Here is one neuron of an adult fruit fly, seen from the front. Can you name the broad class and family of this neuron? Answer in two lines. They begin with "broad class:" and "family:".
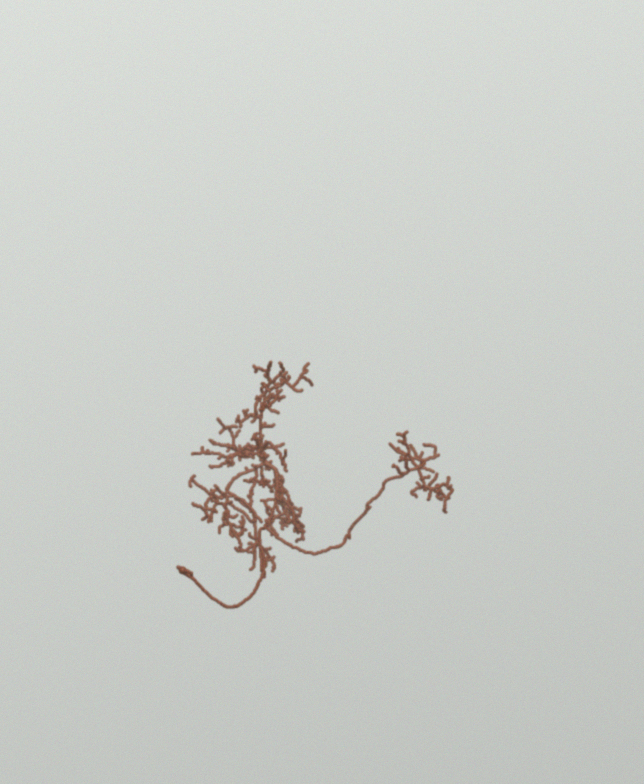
broad class: central-brain intrinsic neuron
family: hemilineage LB7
